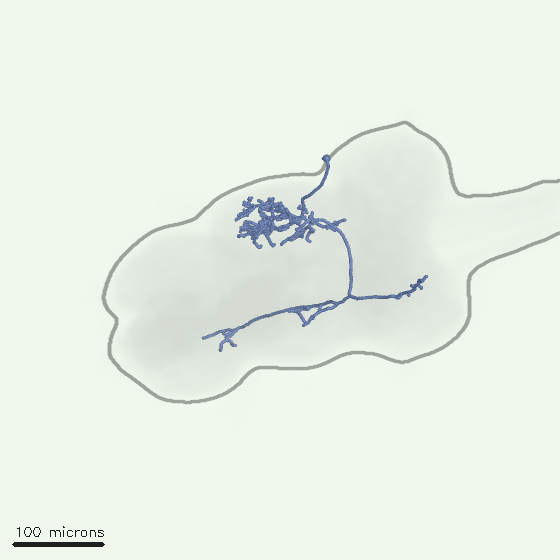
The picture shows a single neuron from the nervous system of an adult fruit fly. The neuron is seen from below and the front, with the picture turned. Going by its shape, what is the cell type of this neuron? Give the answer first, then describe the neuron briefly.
It is of cell type IN08B054. It is a nerve-cord intrinsic neuron. It is in the nerve cord and does not reach the brain. The cell body is at the top of the picture. From left to right in the picture it spans about 250 microns.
